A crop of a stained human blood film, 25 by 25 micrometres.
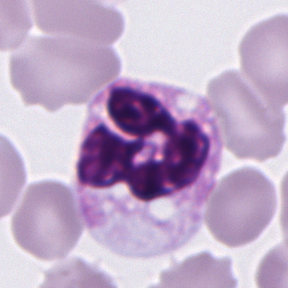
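Segmented neutrophil: the nucleated cell at the centre. Its outline is roughly round, with a smooth edge. No nucleoli are visible in the nucleus. Fine lilac granules are scattered through the cytoplasm, and several small clear vacuoles lie in the cytoplasm below the nucleus.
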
